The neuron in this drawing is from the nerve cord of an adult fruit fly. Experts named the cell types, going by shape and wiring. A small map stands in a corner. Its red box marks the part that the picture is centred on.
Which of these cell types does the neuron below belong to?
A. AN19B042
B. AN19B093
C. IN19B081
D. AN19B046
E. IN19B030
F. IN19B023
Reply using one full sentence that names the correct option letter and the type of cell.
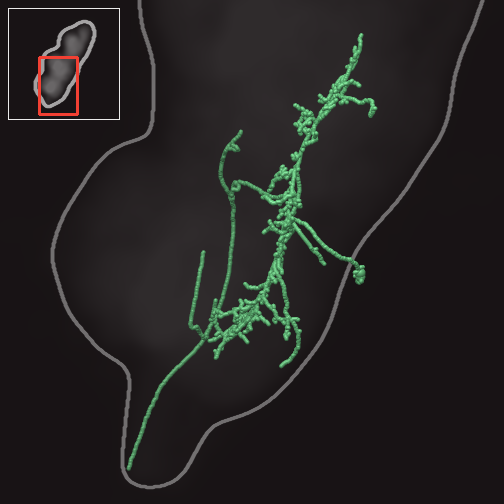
The neuron is a member of cell type AN19B042, given in option A.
